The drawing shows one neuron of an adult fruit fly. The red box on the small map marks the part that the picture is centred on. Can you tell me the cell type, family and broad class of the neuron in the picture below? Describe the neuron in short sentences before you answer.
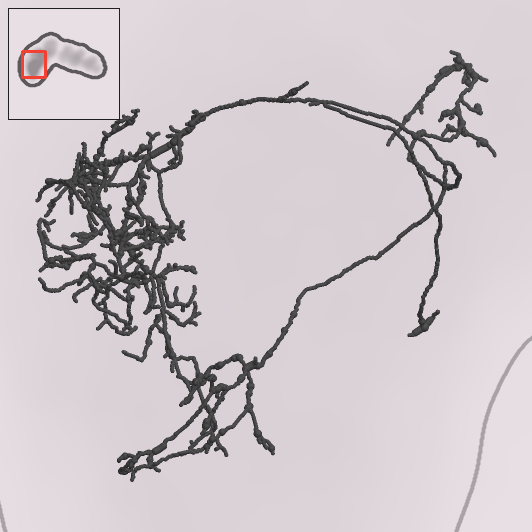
The cell body is on the right of the picture. The picture shows dozens of branch ends. It is of cell type CRE080_b. The family is hemilineage DM1_antero_dorsal. This is a central-brain intrinsic neuron.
